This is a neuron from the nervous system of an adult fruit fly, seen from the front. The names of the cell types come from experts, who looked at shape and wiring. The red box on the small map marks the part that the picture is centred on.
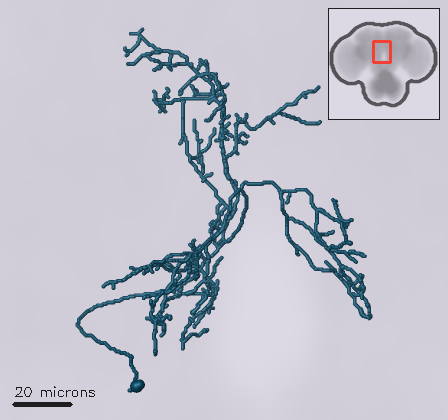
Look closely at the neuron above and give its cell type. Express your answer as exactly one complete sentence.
The neuron is a member of cell type VES021.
